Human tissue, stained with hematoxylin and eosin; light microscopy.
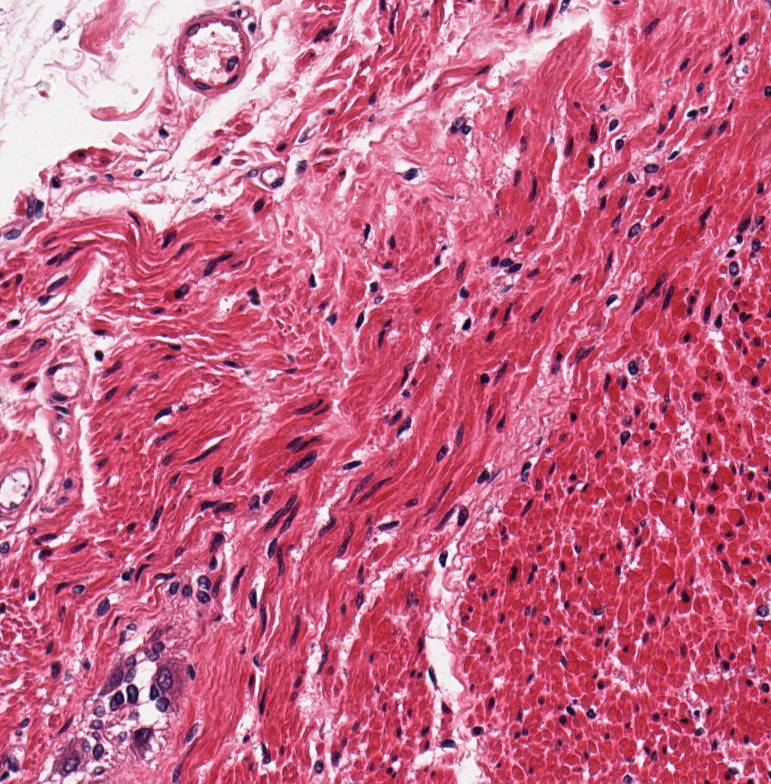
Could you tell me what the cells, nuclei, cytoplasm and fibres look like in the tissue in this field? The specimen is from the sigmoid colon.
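On the left and in the centre, the muscle fibres are cut lengthwise; at lower right, crosswise. In the lengthwise fibres, elongated spindle-shaped nuclei lie parallel to the fibres. At lower right the fibres are closely packed small polygonal profiles, some holding a round nucleus. You won't see cross-striations in any of the fibres.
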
